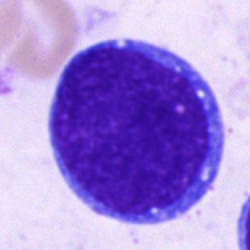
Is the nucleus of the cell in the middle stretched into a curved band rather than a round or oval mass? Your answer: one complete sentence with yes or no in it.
No, compact and round or oval, the nucleus is not a curved band.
